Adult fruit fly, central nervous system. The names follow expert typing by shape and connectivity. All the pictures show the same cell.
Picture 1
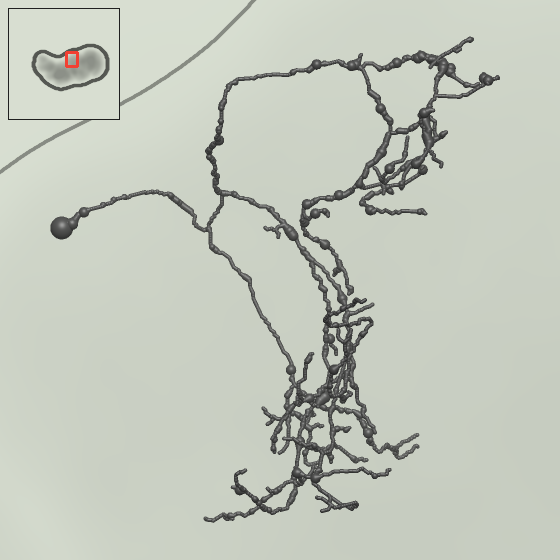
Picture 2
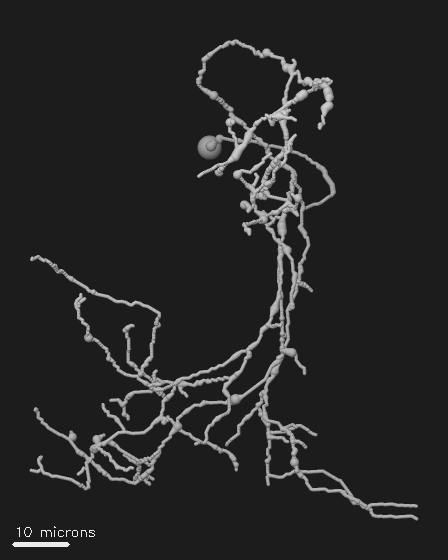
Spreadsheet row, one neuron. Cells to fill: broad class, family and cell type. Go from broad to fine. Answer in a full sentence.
A central-brain intrinsic neuron of hemilineage LHp2, type SLP275.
